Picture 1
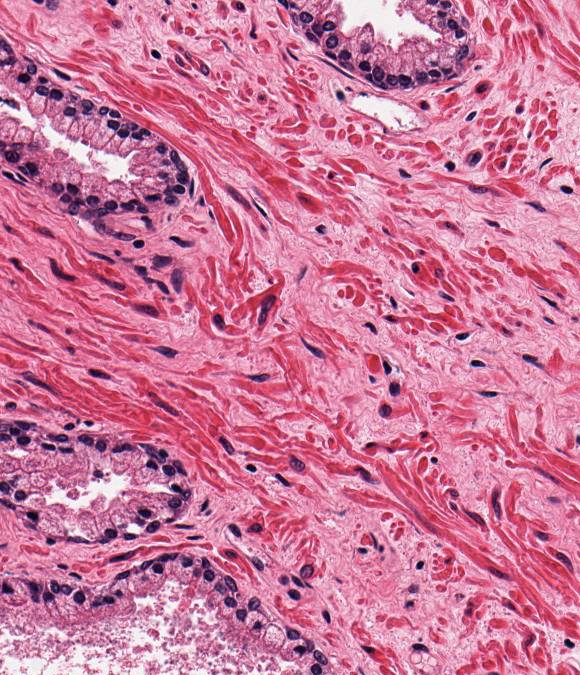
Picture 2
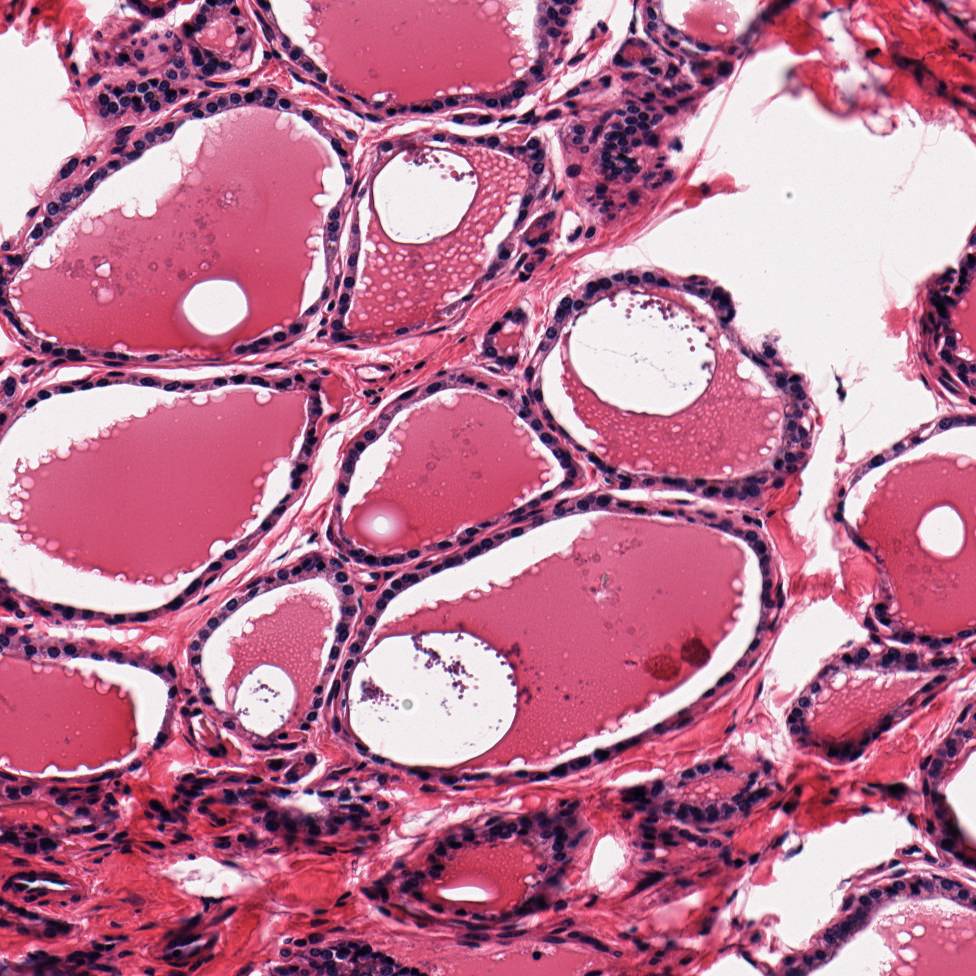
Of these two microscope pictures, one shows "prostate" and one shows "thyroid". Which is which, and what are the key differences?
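Prostate = picture 1; thyroid = picture 2. Prostate: glands lined by columnar cells with pale, finely vacuolated cytoplasm; stroma of smooth muscle bundles running diagonally, with elongated spindle-shaped nuclei, some bundles cut across on the right as round pink profiles. Thyroid: closely packed, rounded to oval closed follicles of varying size, separated by thin partitions, lined by a single layer of flattened to low cuboidal cells with small dark round nuclei. Small clear round vacuoles line the margin of the pink luminal material; follicles along the lower edge are smaller and more crowded.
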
